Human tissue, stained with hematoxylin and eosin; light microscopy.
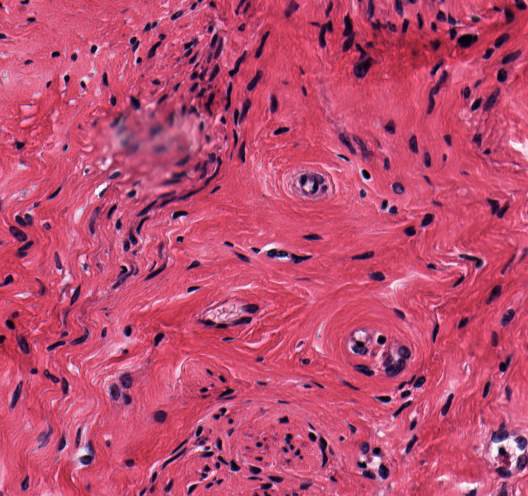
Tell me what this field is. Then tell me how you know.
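Dense connective tissue occupies this field. All of it is dense, deeply eosinophilic, wavy collagenous tissue, with scattered elongated, dark, spindle-shaped nuclei.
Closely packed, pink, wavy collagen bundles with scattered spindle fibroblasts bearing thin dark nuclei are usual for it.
Small vessels, centre and lower right, are each wrapped by concentric collagen layers. No epithelium or glands appear anywhere.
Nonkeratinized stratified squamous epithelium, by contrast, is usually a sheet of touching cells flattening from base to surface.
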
